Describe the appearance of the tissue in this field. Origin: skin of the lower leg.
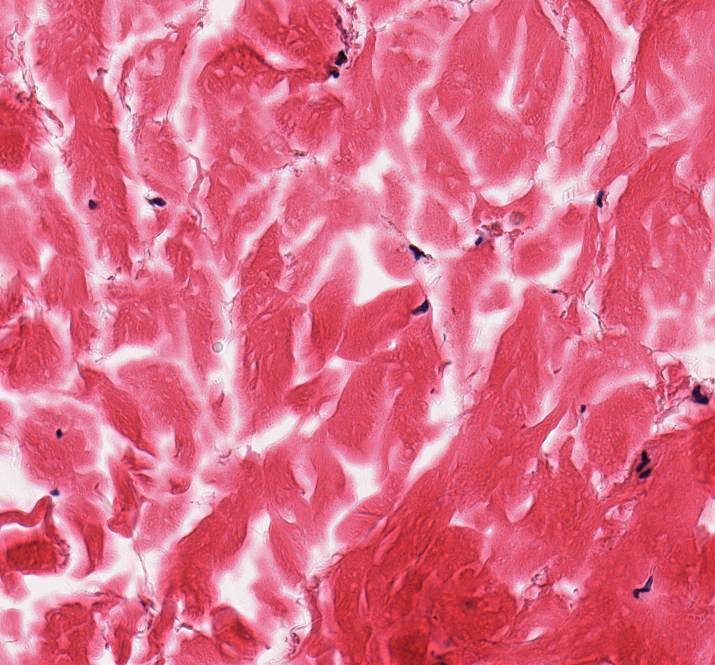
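The field is entirely occupied by tightly packed, irregular bright pink bundles, with white clefts between them. Nuclei are few and scattered. They are small, dark purple and mostly elongated or angular, and most sit at bundle edges or within the clefts rather than mid-bundle.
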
